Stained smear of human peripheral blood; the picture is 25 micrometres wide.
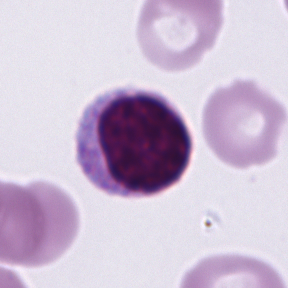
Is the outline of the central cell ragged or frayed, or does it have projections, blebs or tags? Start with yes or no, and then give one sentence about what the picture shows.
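No. The cell outline is round and smooth.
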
